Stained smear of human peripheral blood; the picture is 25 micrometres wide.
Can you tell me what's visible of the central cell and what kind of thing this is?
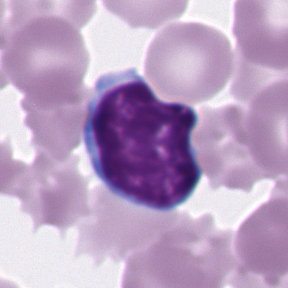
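Dense, dark purple chromatin with a few paler streaks makes up a nucleus of about 11 by 10 micrometres. The nucleus fills almost the whole cell and has a notch-like indentation on its right side. Around it, the cytoplasm is a scant pale blue rim. The cell is a typical lymphocyte.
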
